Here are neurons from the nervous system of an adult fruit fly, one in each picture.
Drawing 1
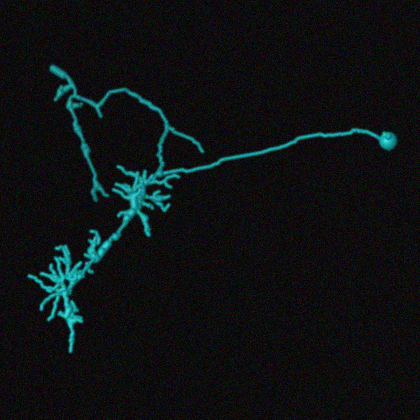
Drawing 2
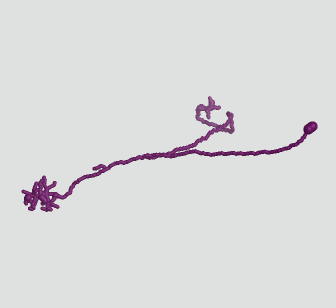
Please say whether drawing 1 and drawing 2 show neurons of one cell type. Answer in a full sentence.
They are of different cell types.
